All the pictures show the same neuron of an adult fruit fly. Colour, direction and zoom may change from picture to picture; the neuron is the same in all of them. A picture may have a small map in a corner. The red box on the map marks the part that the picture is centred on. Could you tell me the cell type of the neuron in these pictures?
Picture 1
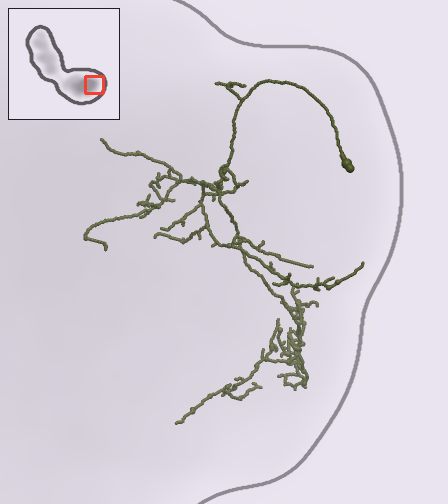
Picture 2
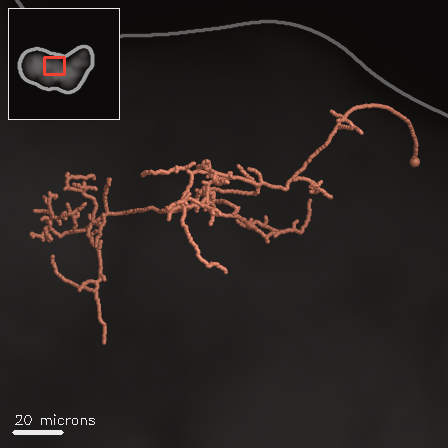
SMP208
